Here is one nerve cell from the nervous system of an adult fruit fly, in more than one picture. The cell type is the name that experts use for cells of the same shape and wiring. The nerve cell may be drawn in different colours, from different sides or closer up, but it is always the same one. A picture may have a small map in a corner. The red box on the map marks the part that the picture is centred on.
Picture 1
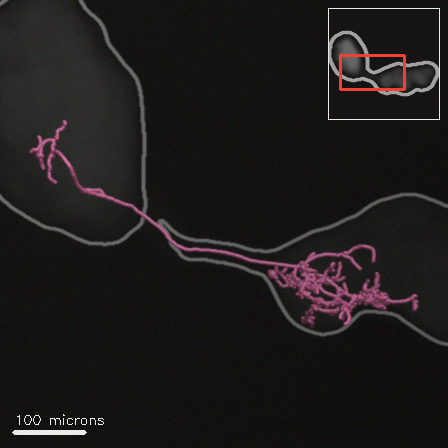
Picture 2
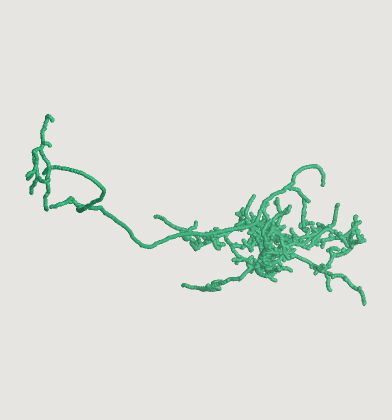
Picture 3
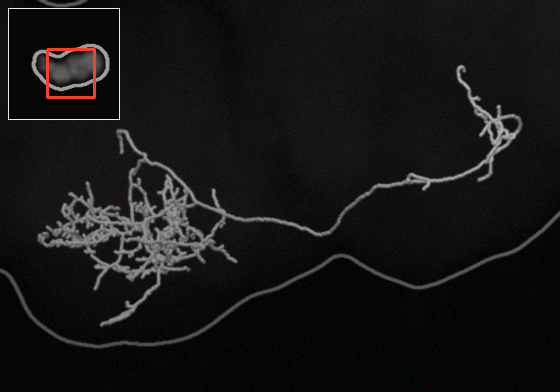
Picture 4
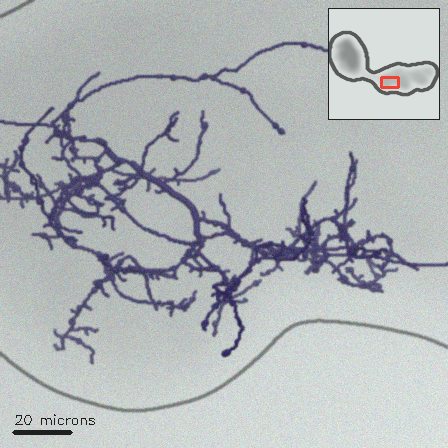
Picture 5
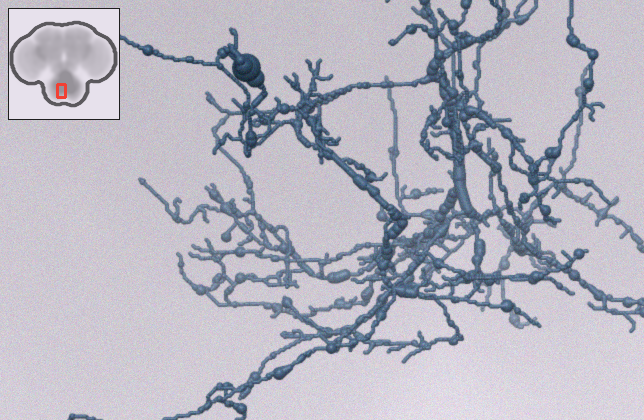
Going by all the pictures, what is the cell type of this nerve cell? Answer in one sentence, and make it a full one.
This nerve cell is given the cell type AN08B053.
